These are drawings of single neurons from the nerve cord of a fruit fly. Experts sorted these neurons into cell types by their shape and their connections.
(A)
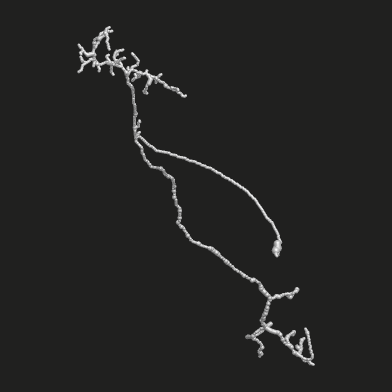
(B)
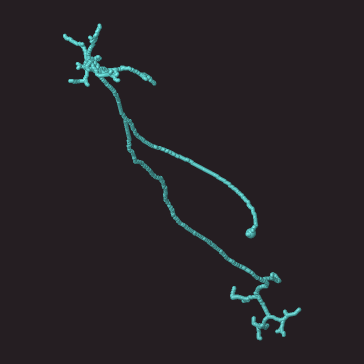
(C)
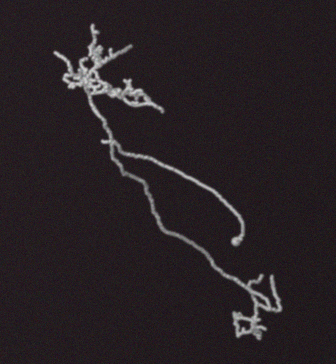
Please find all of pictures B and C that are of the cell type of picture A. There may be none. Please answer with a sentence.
Picture B and picture C are of the same cell type.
